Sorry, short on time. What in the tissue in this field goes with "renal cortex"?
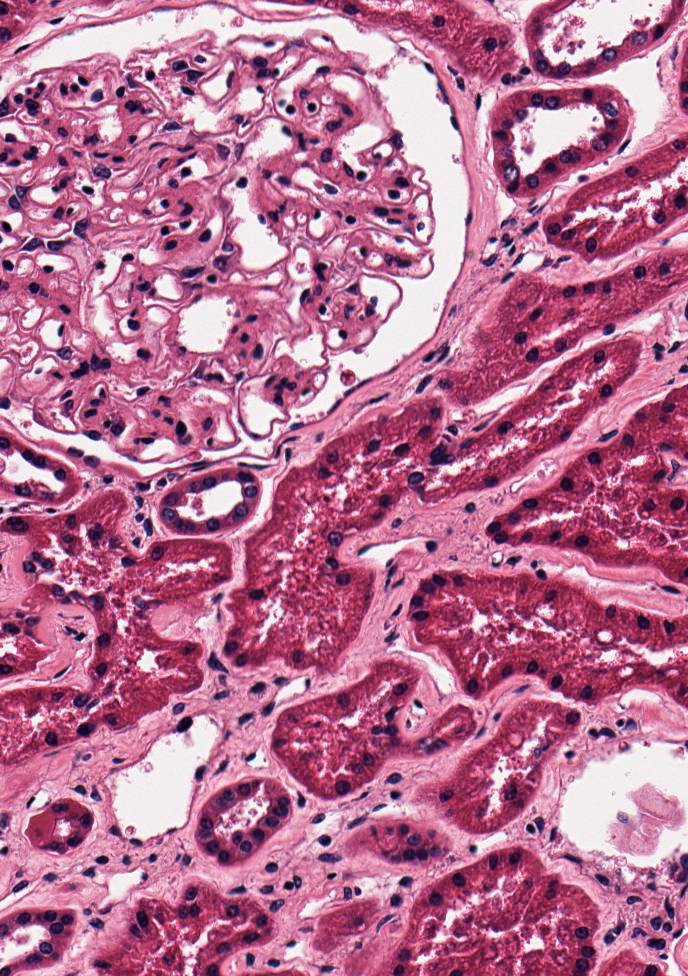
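Point one is the overall layout: this is renal cortex.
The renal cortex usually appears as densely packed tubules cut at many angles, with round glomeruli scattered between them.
That fits what is here: a single glomerulus sits in the upper left, and tubules fill the rest of the field. Point two is the tubules themselves: most of those in the lower and right parts are lined by cells with abundant, deeply eosinophilic, granular cytoplasm. These large eosinophilic tubules have ragged, fluffy luminal borders that narrow each lumen to irregular slits. Point three is the nuclei: in the tubular epithelium they are round and sit toward the base of the cells.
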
